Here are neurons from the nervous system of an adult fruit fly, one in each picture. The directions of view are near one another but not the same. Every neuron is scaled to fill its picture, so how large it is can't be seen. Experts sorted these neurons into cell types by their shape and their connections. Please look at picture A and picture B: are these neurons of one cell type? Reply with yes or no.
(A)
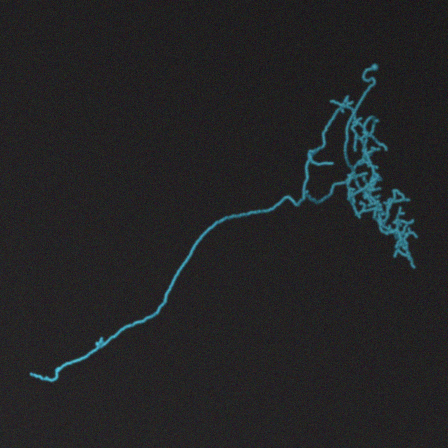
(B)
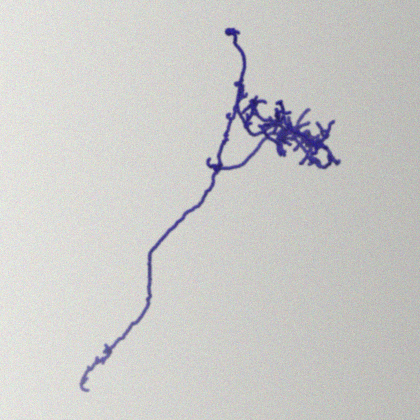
yes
